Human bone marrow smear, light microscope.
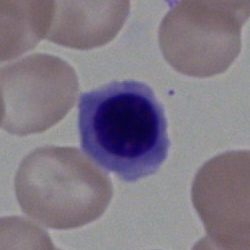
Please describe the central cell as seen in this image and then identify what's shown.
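Looking at the edge first, the outline is irregular and slightly ragged. I can't make out any nucleolus in the nucleus. The cytoplasm is pale blue-violet, and its rim is widest below the nucleus. So I'd call this an erythroblast.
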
